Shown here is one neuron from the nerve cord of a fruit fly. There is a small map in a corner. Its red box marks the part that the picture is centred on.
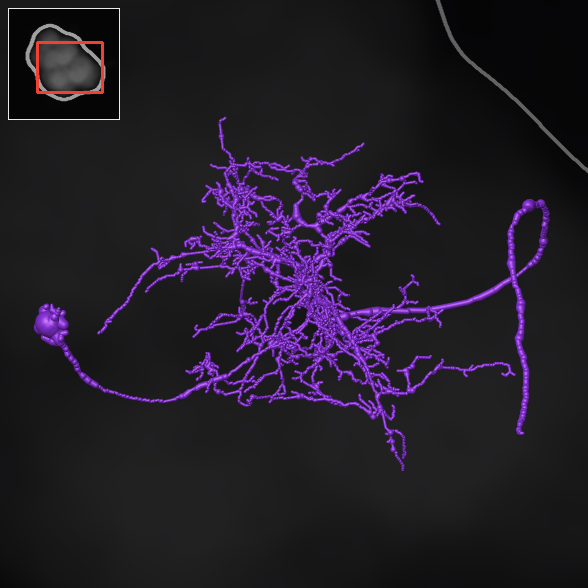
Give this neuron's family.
hemilineage 19B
